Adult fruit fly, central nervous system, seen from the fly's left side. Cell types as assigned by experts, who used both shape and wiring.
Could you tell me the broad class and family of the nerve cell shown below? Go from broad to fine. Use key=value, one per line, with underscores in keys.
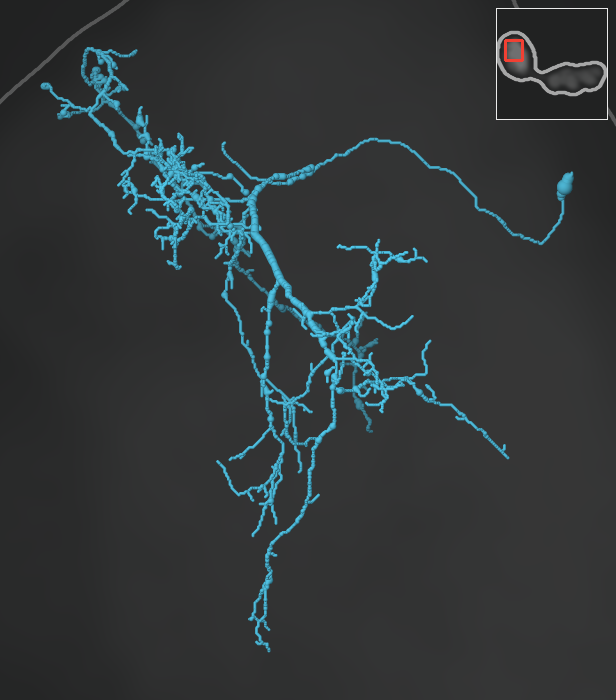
broad_class=central-brain intrinsic neuron
family=hemilineage DM4_dorsal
